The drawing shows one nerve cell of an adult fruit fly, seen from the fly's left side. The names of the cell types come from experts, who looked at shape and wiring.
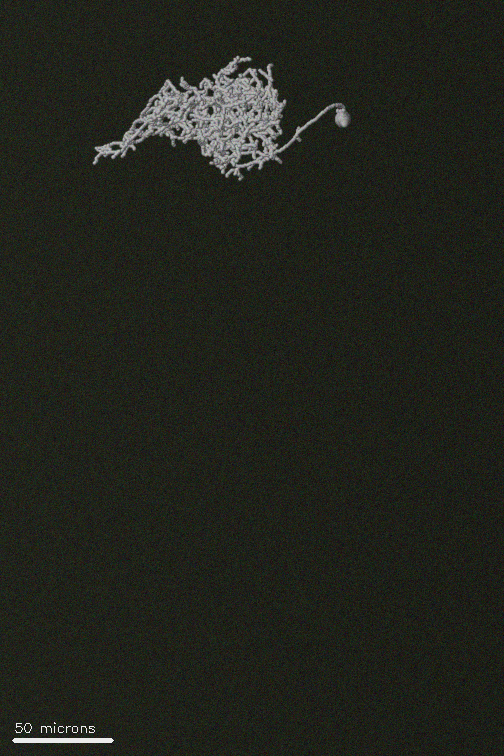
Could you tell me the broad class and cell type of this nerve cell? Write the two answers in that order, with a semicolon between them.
central-brain intrinsic neuron; SLP279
